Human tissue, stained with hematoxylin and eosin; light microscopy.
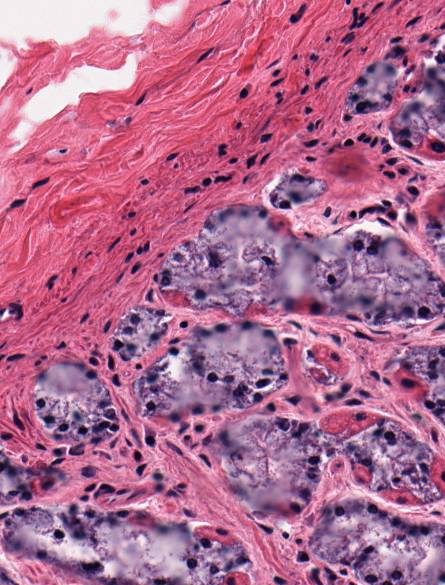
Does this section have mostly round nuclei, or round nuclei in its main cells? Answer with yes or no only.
Yes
